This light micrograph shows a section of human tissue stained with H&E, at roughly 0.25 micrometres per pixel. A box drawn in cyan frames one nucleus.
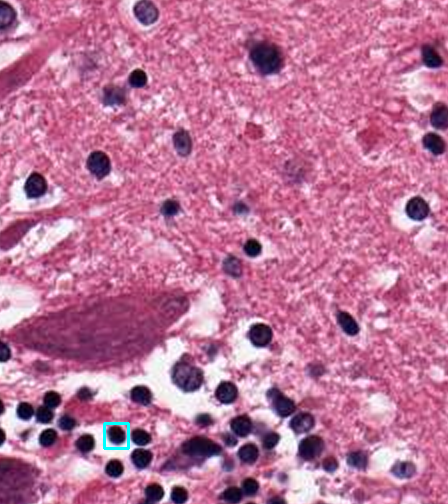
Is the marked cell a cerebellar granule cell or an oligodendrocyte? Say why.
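This is a cerebellar granule cell. The nucleus is round with a smooth outline and is stained evenly and very darkly, with hardly any internal detail showing. It is about the same size as the many round dark nuclei packed around it, and clearly smaller than the paler, larger nuclei scattered nearby. Almost no cytoplasm is visible around the nucleus; it is bordered directly by a narrow pale, clear halo. It lies within a crowded cluster of similar round dark nuclei in the lower part of the field, below a broad zone of finely fibrillar pink tissue that holds only sparse nuclei.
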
